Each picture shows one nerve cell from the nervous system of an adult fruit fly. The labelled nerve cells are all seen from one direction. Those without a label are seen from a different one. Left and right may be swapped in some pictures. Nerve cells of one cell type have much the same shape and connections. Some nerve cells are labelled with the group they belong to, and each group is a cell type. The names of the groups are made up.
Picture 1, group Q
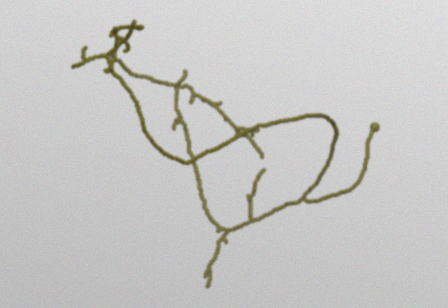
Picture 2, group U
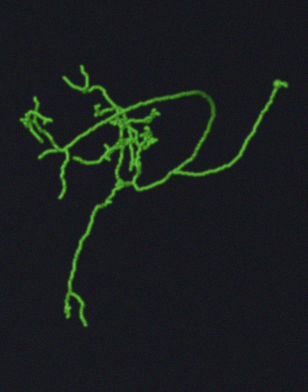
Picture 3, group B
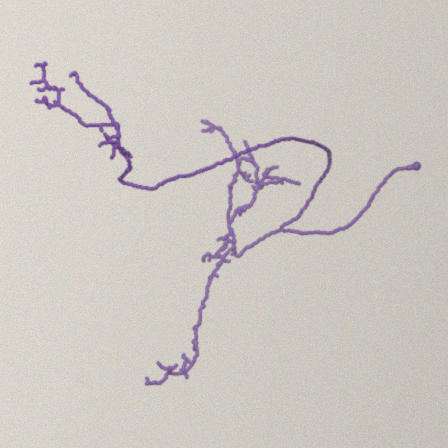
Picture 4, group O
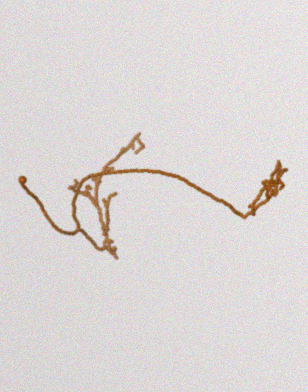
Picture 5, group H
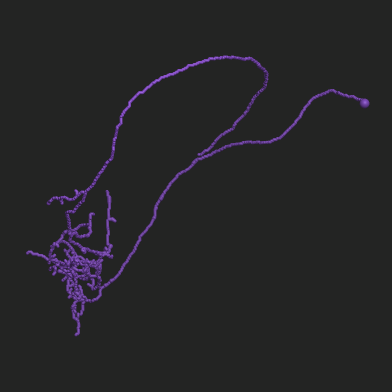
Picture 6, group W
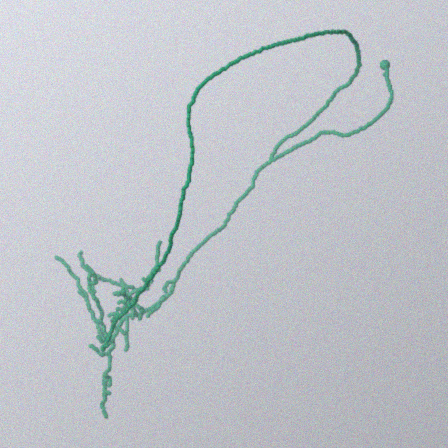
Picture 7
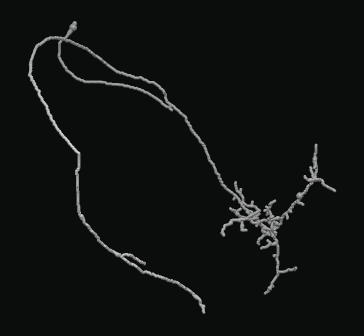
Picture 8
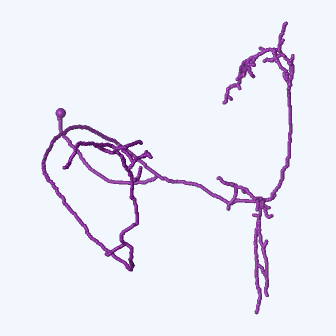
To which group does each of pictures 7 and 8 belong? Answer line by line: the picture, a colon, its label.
7: group W
8: group Q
